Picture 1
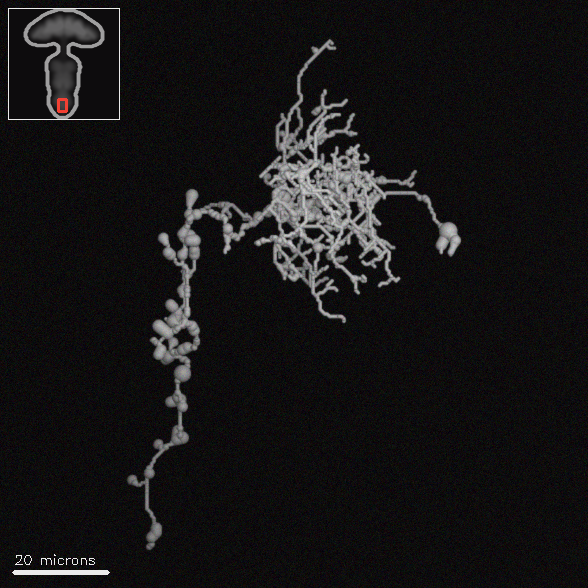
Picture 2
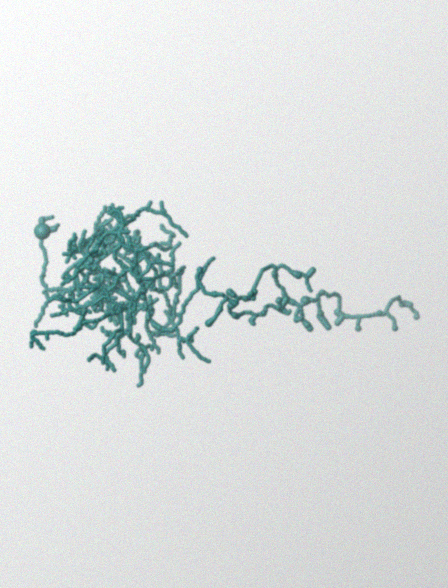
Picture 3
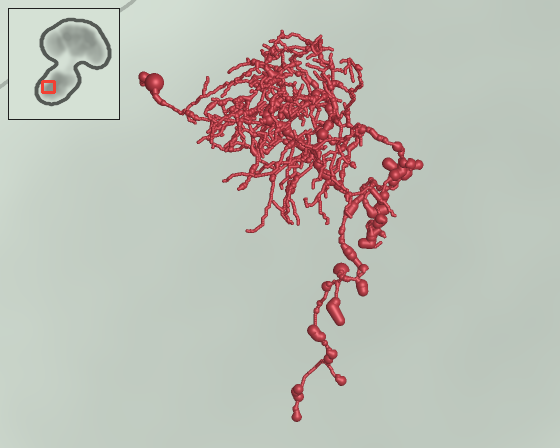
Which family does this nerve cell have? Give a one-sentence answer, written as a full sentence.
The nerve cell counts as part of family hemilineage 06B.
